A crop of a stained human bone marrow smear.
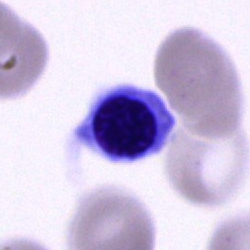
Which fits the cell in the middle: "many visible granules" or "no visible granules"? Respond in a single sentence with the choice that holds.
Granules are not seen anywhere in the cell's cytoplasm.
